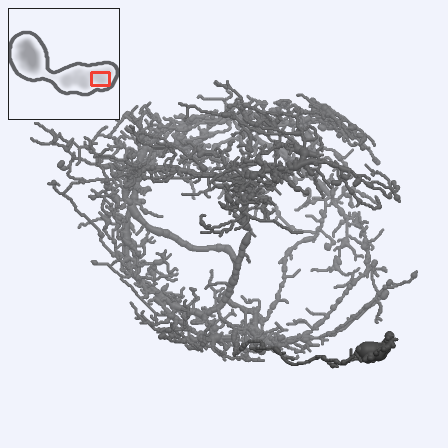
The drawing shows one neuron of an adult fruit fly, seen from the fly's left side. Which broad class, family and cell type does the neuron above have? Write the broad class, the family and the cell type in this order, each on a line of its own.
nerve-cord intrinsic neuron
hemilineage 13B
IN13B001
